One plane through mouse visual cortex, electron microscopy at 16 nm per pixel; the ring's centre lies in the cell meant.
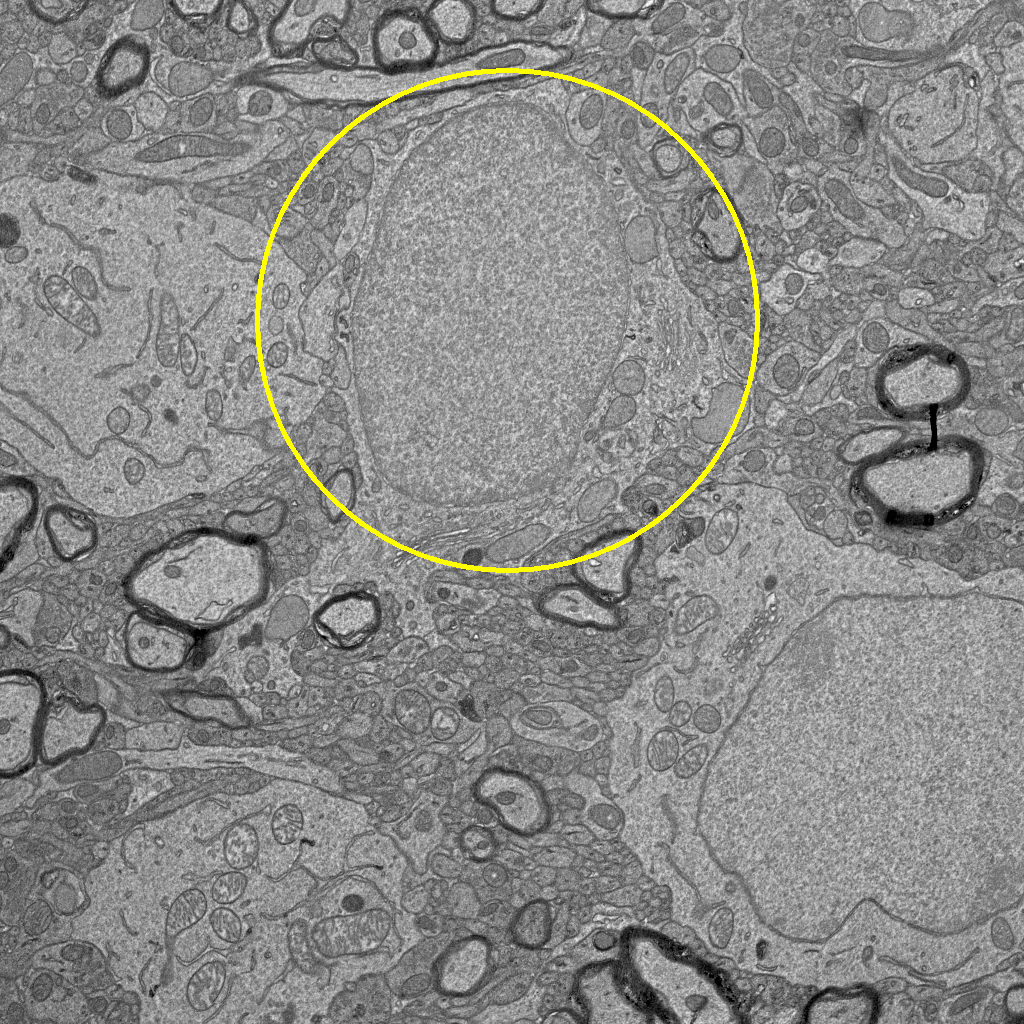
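Astrocyte, the marked cell. The nucleus: a large oval, taller than wide, its whole outline within the ring. Smooth outline, no deep folds or indentations. Now the chromatin: finely mottled and evenly spread, without large dark clumps at the envelope. Several mitochondria sit in the cytoplasm along the nucleus's lower right side.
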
